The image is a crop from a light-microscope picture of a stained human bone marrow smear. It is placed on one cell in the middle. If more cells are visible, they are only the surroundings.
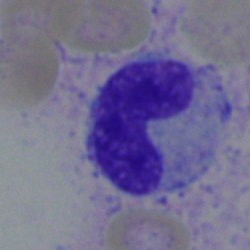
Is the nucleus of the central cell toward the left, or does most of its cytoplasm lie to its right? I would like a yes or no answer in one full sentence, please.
Yes, what lies to the right of the nucleus is most of the cytoplasm.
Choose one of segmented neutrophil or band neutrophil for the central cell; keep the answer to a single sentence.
In the central position of this crop, the cell is a band neutrophil.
